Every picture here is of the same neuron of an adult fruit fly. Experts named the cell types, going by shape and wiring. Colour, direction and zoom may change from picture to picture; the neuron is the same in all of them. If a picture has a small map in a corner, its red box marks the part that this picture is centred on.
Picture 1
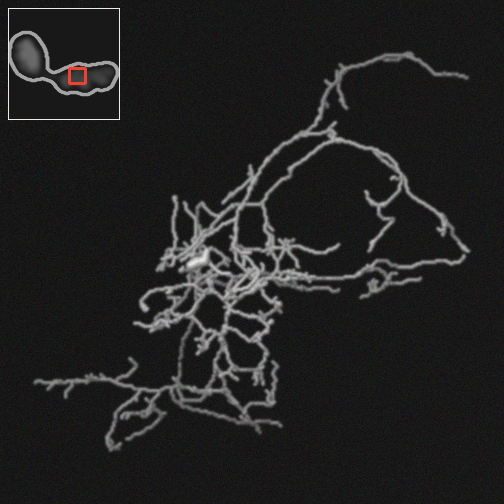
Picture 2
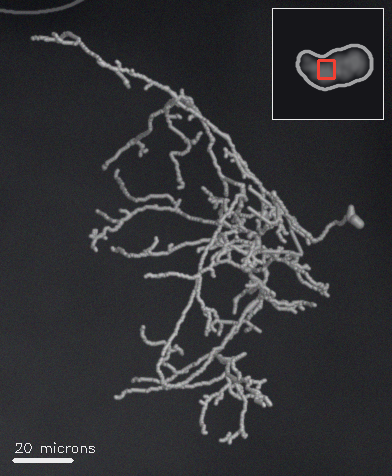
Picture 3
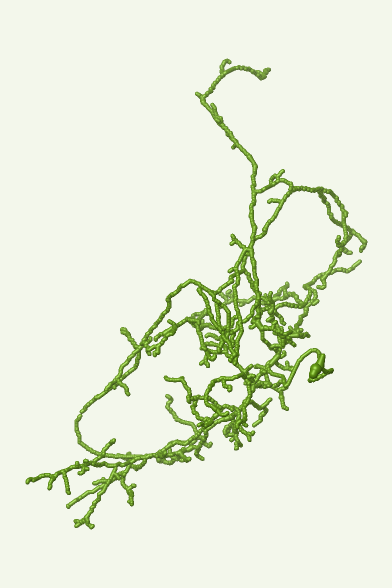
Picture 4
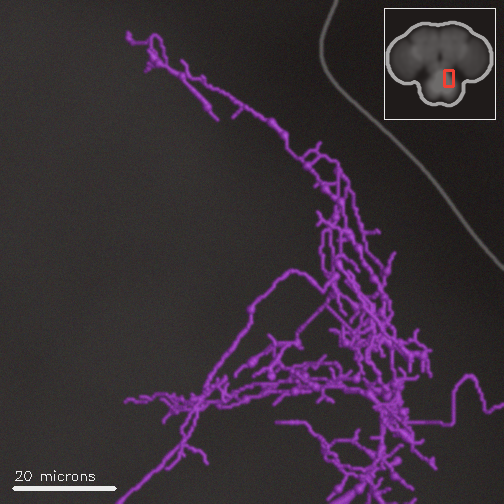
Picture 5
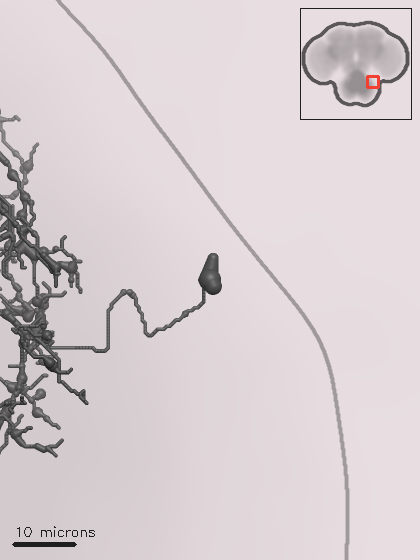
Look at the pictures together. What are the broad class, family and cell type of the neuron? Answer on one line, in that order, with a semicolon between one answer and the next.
nerve-cord intrinsic neuron; hemilineage 17A; IN17A078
